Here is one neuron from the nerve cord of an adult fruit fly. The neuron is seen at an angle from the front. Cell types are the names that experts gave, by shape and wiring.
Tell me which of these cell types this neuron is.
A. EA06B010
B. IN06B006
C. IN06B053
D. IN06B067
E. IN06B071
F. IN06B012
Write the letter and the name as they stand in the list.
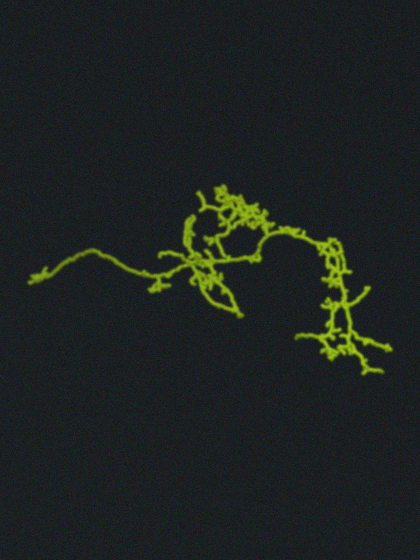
C. IN06B053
